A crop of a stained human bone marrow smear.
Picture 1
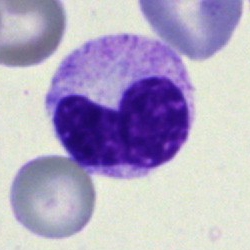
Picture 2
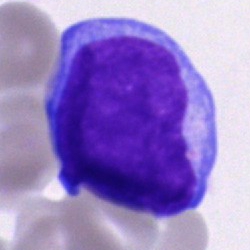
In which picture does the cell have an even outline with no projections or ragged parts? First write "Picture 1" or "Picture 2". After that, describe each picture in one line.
Picture 1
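What picture 1 shows: The cell has a round, smooth outline.
What picture 2 shows: A small blue bulge projects from the lower left edge of the cell.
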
